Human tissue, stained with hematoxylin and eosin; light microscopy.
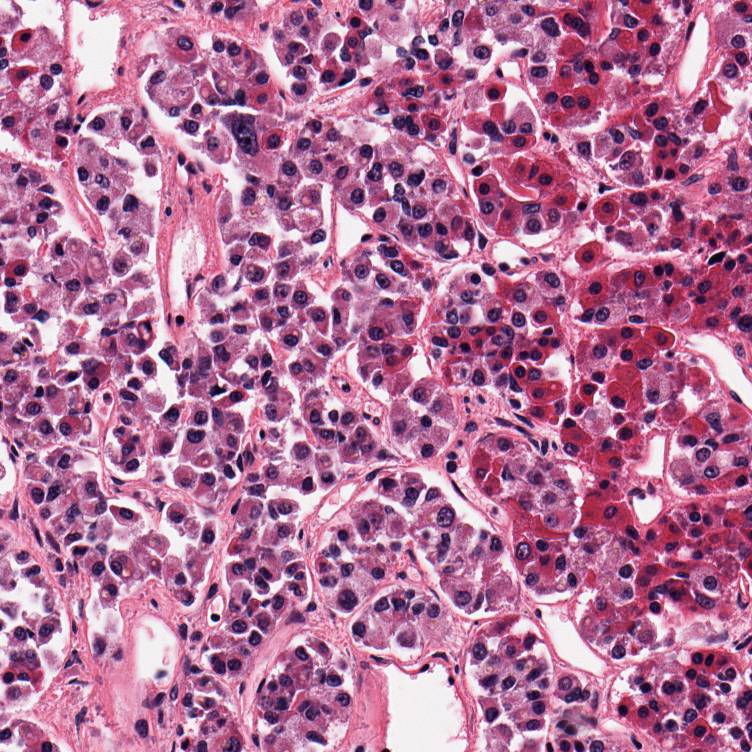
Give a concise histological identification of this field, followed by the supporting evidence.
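The pars distalis of the pituitary fills this field. First, arrangement: throughout, the cells lie in rounded nests divided by thin fibrovascular septa. Second, the cells: most are polygonal, with moderate to abundant finely granular purple-pink cytoplasm, and those with intensely red cytoplasm cluster mainly in the right half. Third, lumina: none form within the nests.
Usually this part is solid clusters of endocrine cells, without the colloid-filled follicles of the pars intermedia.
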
